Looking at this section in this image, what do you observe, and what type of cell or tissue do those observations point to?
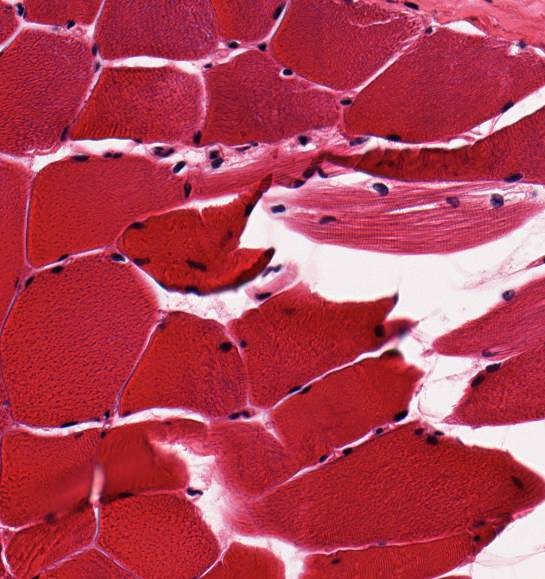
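See the fibres cut lengthwise at the upper right? They show fine transverse cross-striations. Their cytoplasm takes a deep, even red, and the nuclei are dark and flattened, sitting at the edges of the fibres. There's nothing here but muscle fibres and their connective tissue, no clusters of fat cells between them. It's skeletal muscle.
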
